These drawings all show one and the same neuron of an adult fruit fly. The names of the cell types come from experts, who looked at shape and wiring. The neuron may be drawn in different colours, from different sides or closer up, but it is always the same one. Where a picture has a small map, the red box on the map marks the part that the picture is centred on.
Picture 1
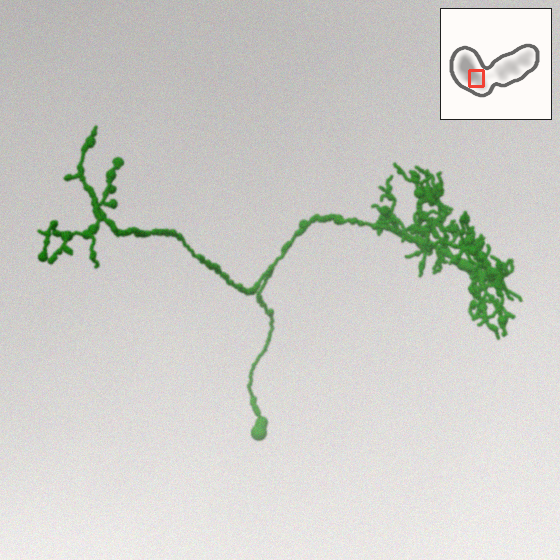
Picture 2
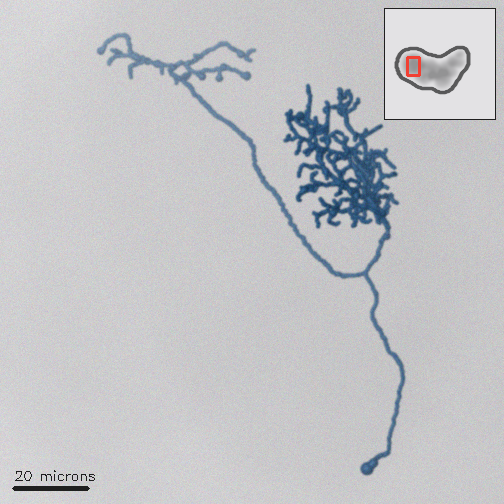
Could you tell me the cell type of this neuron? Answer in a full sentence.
The cell type is LC15.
